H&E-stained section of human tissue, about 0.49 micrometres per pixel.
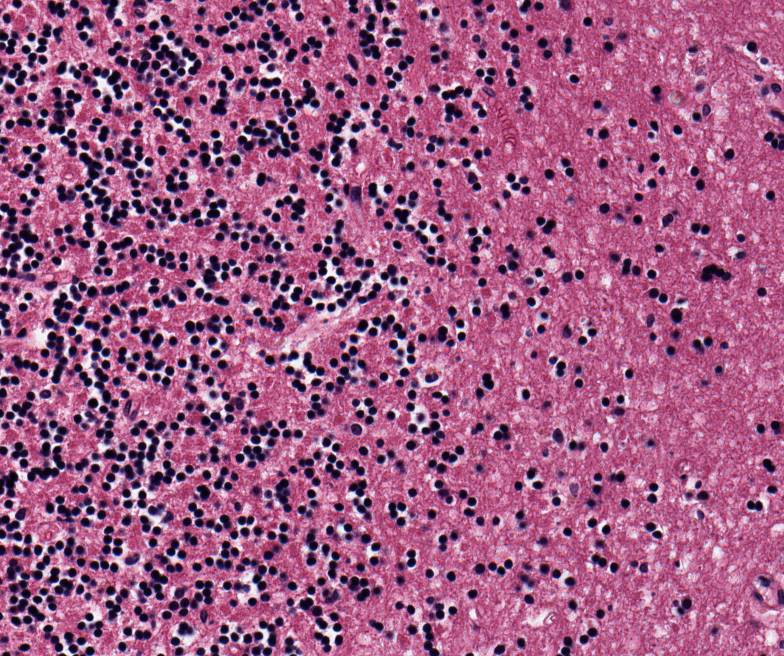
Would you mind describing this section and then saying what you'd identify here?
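The left is crowded with small dark nuclei; the right is paler pink, with scattered nuclei only. Their border runs roughly top to bottom through the middle. Crowded-zone nuclei are round, uniformly dark, with hardly any cytoplasm visible. You are looking at cerebellum.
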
